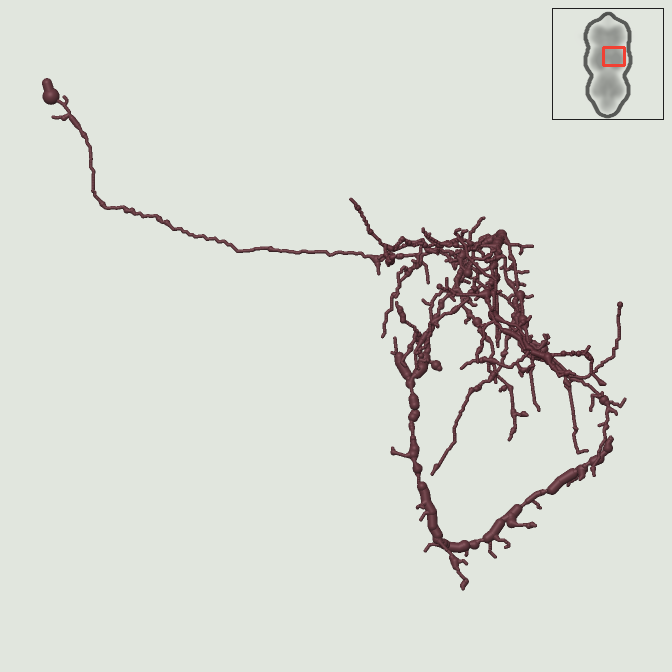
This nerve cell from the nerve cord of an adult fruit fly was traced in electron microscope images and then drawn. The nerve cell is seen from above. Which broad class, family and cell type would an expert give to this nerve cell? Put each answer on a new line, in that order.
nerve-cord intrinsic neuron
hemilineage 14A
IN14A043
